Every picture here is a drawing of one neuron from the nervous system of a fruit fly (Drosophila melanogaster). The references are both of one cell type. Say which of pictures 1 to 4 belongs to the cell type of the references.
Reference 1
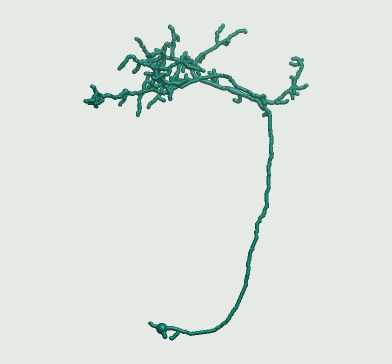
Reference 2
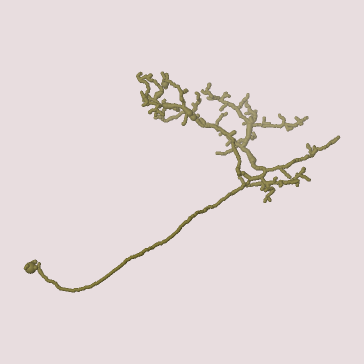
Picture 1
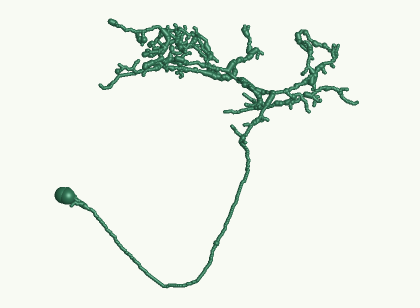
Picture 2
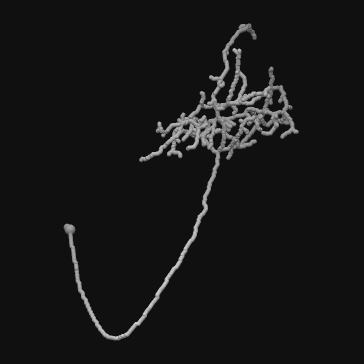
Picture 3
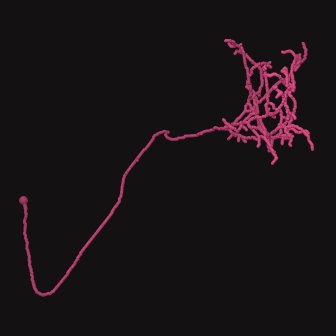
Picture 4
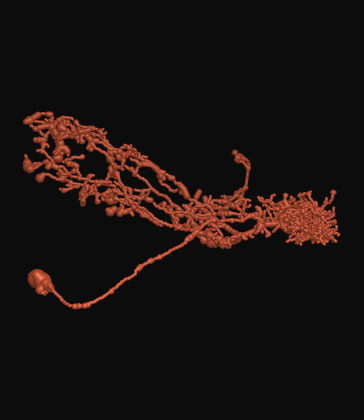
1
